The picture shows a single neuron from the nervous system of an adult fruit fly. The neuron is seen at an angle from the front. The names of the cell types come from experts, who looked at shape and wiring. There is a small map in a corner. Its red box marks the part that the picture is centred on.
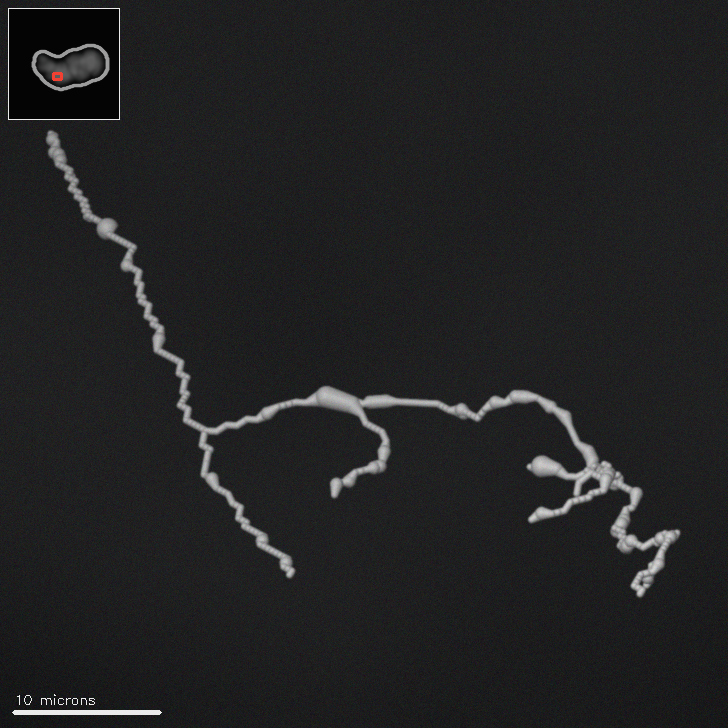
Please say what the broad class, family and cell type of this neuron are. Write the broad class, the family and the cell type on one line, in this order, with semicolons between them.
sensory neuron entering the nerve cord; class mechanosensory tactile; SNta26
